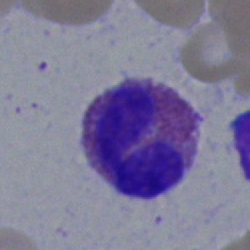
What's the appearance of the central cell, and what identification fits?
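Dense chromatin staining dark purple fills the nucleus, in which no nucleoli are visible. Fine pinkish-purple granules fill the cytoplasm, and no vacuoles are present there. The cell is an eosinophil.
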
